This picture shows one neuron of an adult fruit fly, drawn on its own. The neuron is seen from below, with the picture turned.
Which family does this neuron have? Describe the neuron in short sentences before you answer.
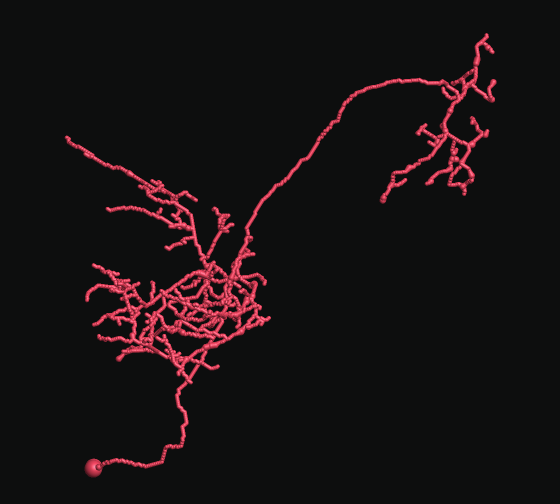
The cell body is at the lower left of the picture. The picture shows dozens of branch ends. It is a central-brain intrinsic neuron. Its family is hemilineage CLp2.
